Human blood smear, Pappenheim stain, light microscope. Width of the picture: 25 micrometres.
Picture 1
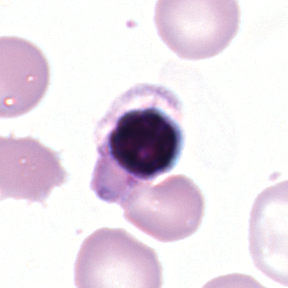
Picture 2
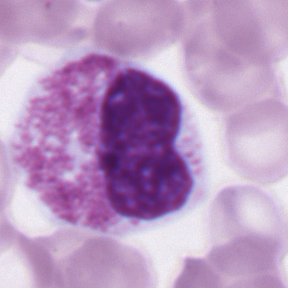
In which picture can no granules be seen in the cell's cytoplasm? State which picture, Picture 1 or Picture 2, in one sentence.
Visible granules are absent from the cytoplasm of the cell in picture 1.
